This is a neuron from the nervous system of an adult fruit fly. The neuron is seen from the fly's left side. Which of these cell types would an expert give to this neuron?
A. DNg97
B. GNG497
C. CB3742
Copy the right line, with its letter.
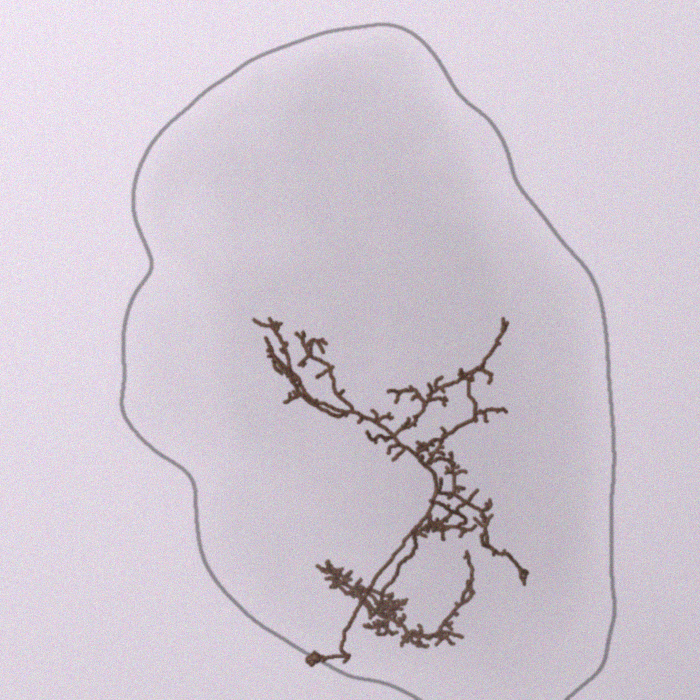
B. GNG497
